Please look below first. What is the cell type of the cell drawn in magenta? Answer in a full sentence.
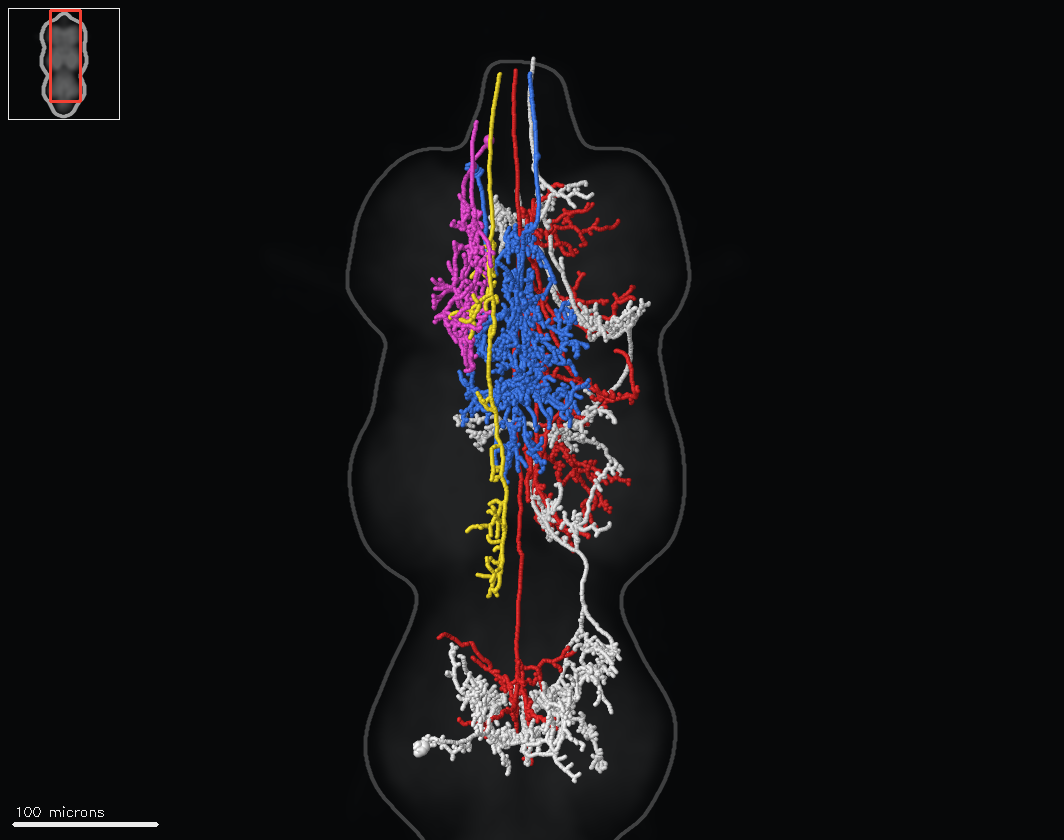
The cell type is AN16B081.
